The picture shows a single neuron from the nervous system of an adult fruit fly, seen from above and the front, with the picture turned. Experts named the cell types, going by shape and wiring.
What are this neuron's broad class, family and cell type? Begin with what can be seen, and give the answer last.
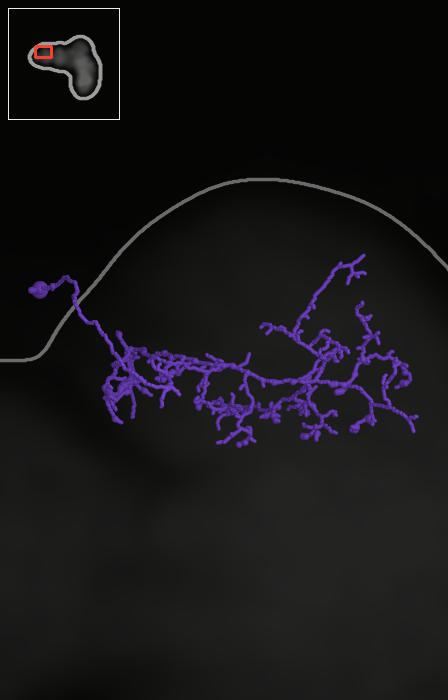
The cell body can be seen on the left of the picture. Dozens of branch ends can be seen. This is a nerve-cord intrinsic neuron. Its family is hemilineage 19A. The cell type is IN19A059.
